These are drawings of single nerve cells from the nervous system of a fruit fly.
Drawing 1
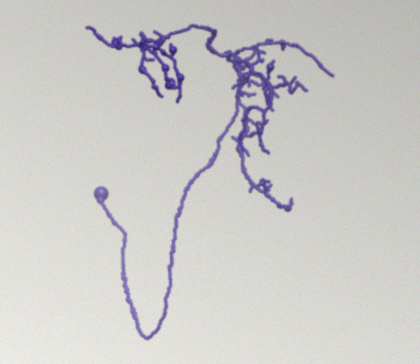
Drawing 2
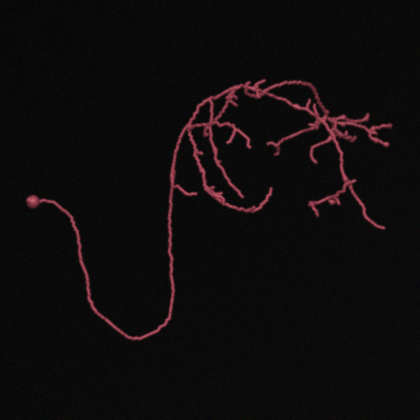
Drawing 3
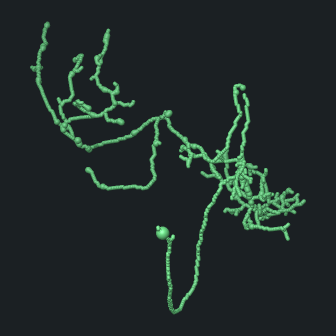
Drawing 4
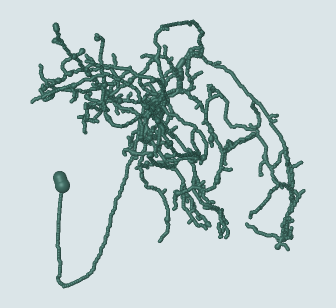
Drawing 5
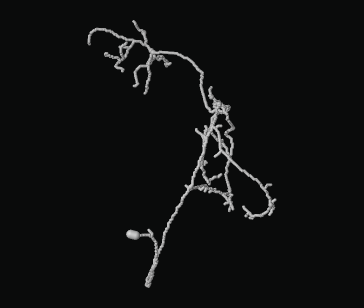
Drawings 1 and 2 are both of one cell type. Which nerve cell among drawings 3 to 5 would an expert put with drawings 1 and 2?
5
